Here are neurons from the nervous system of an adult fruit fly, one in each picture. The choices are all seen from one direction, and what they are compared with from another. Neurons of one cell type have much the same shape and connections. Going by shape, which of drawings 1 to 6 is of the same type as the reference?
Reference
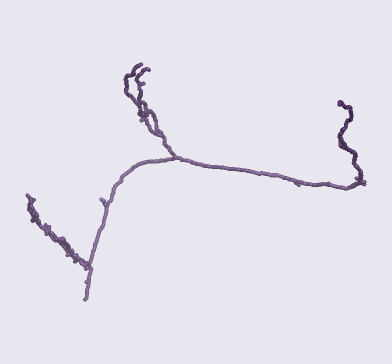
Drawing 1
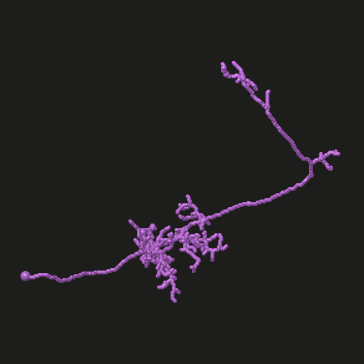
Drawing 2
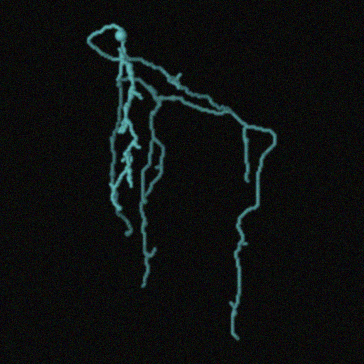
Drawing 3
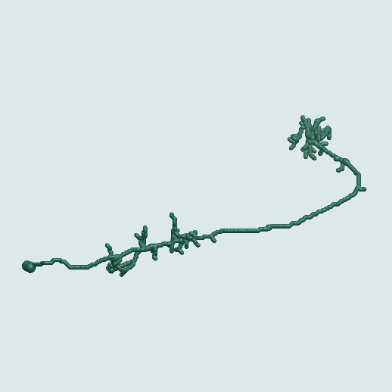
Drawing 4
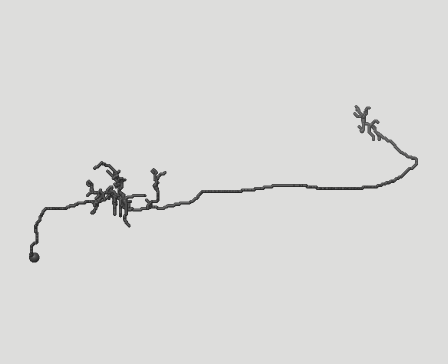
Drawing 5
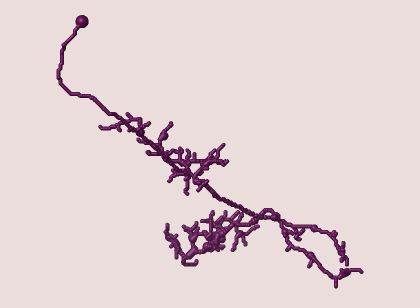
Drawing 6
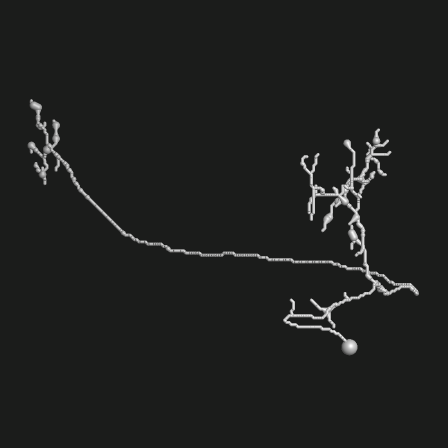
2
